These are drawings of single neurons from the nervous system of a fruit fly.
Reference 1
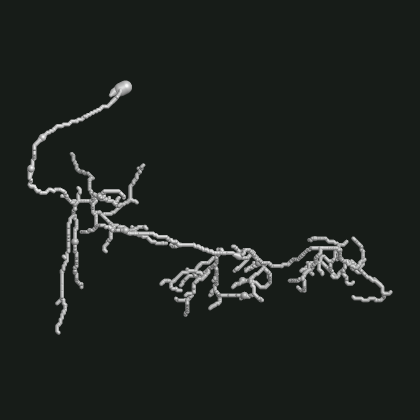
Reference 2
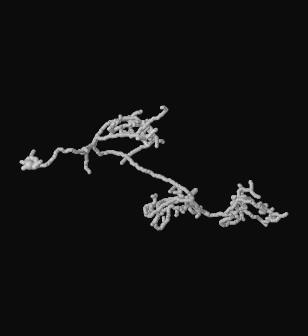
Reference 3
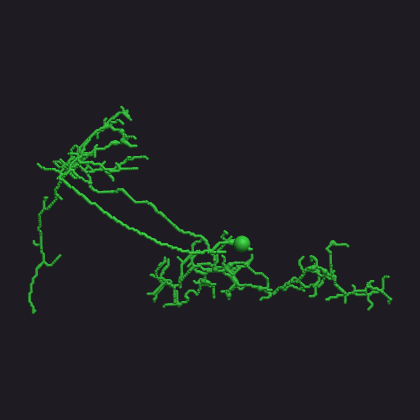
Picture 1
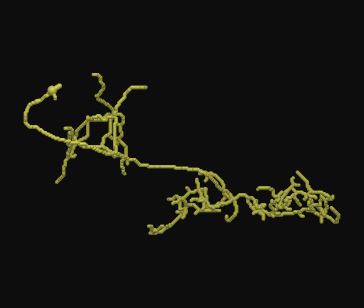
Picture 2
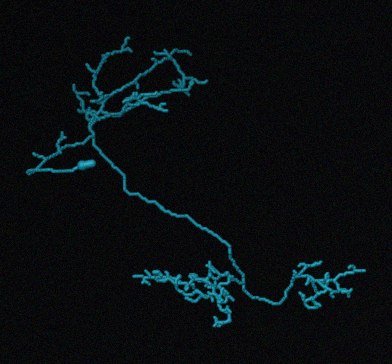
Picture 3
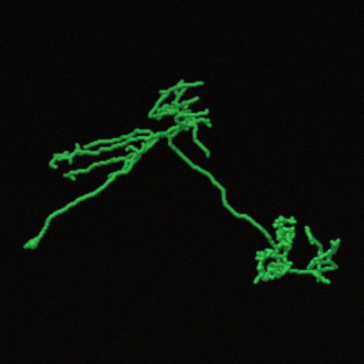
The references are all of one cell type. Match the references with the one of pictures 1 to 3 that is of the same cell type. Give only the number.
1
